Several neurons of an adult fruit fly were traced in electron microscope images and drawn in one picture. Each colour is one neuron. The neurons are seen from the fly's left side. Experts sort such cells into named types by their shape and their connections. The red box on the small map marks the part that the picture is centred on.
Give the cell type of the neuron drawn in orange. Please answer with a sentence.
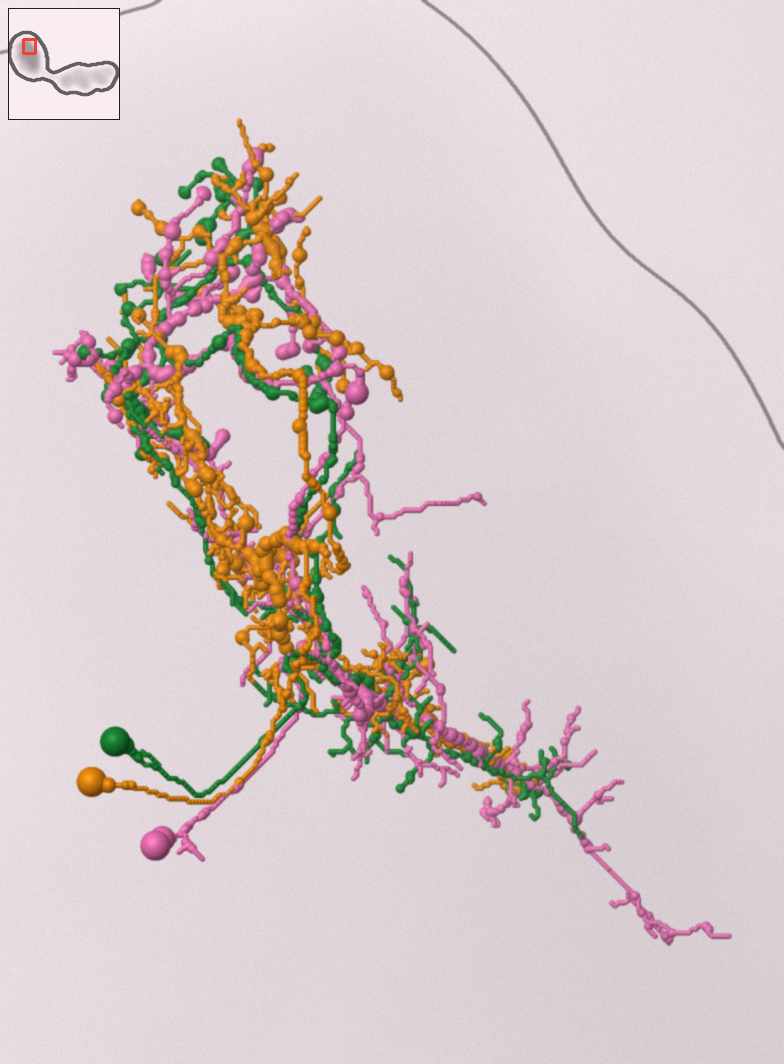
The cell type is SLP094_c.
